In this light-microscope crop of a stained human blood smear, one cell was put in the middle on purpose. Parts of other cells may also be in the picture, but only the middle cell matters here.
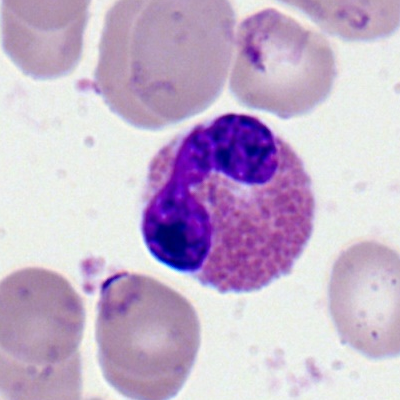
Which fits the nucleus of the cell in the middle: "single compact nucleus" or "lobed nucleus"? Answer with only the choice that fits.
Lobed nucleus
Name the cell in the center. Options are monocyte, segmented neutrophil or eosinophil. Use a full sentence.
The middle cell in this particular crop is an eosinophil.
